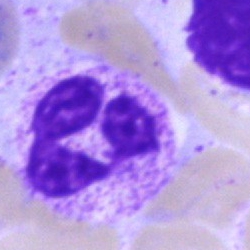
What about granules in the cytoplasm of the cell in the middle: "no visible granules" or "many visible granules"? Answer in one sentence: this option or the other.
The cell's cytoplasm is rich in visible granules.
